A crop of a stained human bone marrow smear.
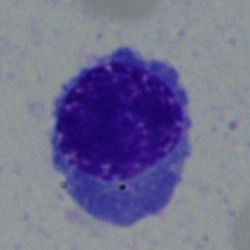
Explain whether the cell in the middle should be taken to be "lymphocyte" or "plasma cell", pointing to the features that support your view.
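Plasma cell. First, the cytoplasm: blue, with most of it lying below the nucleus.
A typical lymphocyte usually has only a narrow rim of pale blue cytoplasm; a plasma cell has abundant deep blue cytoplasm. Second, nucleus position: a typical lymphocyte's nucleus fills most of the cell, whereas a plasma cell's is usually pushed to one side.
Third, the chromatin is dense and dark purple, with small pale spots. Last, one small black dot lies just below the nucleus.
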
